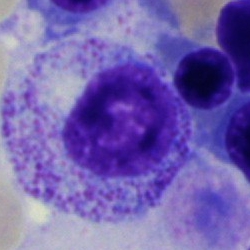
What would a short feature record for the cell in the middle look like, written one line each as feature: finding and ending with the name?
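Nucleus: dark purple, with a paler patch near its centre
Granules: numerous, coarse, reddish-purple, filling the cytoplasm
Background cytoplasm: pale grey-blue between the granules
Paler zone: less granular, upper left of the nucleus
Name: myelocyte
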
